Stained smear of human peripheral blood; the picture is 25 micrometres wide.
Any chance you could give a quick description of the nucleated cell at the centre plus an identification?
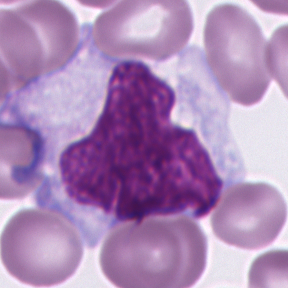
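Starting with the nucleus, it is broad and folded, roughly triangular in outline. Its lower edge carries a small notch. Moving to the cytoplasm, it is pale greyish blue. No coarse granules are present in it. The nucleated cell at the centre is a monocyte.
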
